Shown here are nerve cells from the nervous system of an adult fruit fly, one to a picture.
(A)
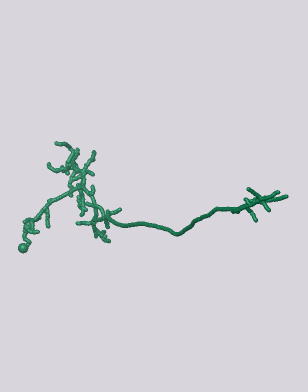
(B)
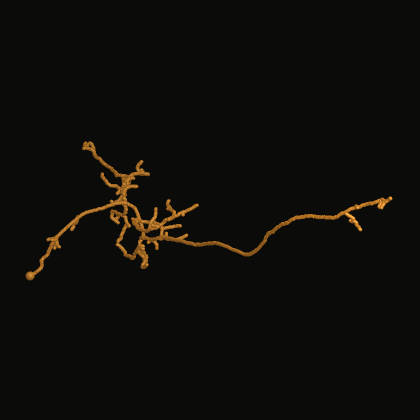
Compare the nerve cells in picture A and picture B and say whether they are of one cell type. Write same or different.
same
